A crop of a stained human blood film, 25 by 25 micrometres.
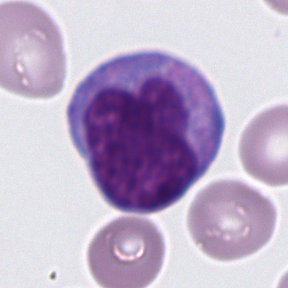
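Atypical promyelocyte, the cell in the middle of this peripheral blood smear. For size, the cell is about 14 micrometres across, about 2 times as wide as a red cell that lies whole in the picture. For the nucleus, it is about 11 micrometres across, fills about 60% of the cell's area and lies toward the bottom of the cell; it is folded into lobes, with notches cutting into its upper margin. For the cytoplasm, it is a pale greyish blue, its rim widest above the nucleus and thinnest below it, and it carries a faint, fine pinkish dusting rather than large distinct granules.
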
